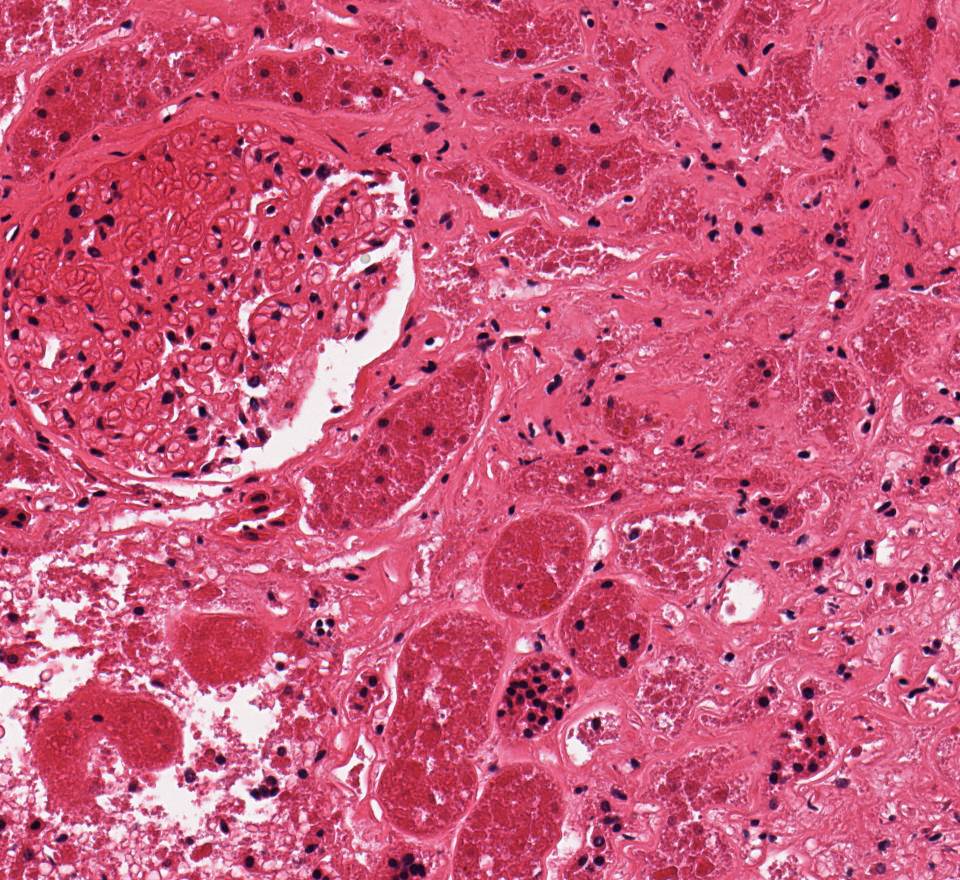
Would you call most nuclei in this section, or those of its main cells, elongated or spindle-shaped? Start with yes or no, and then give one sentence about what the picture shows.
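No. The nuclei of the nested cells are small, round and dark, and sparse relative to the cytoplasm.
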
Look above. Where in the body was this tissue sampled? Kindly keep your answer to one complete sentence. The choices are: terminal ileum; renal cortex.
What was sampled is tissue from the renal cortex.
